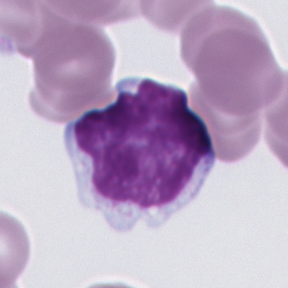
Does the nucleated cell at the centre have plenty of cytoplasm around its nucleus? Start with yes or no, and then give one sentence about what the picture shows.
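No. The nucleus fills most of the cell.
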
